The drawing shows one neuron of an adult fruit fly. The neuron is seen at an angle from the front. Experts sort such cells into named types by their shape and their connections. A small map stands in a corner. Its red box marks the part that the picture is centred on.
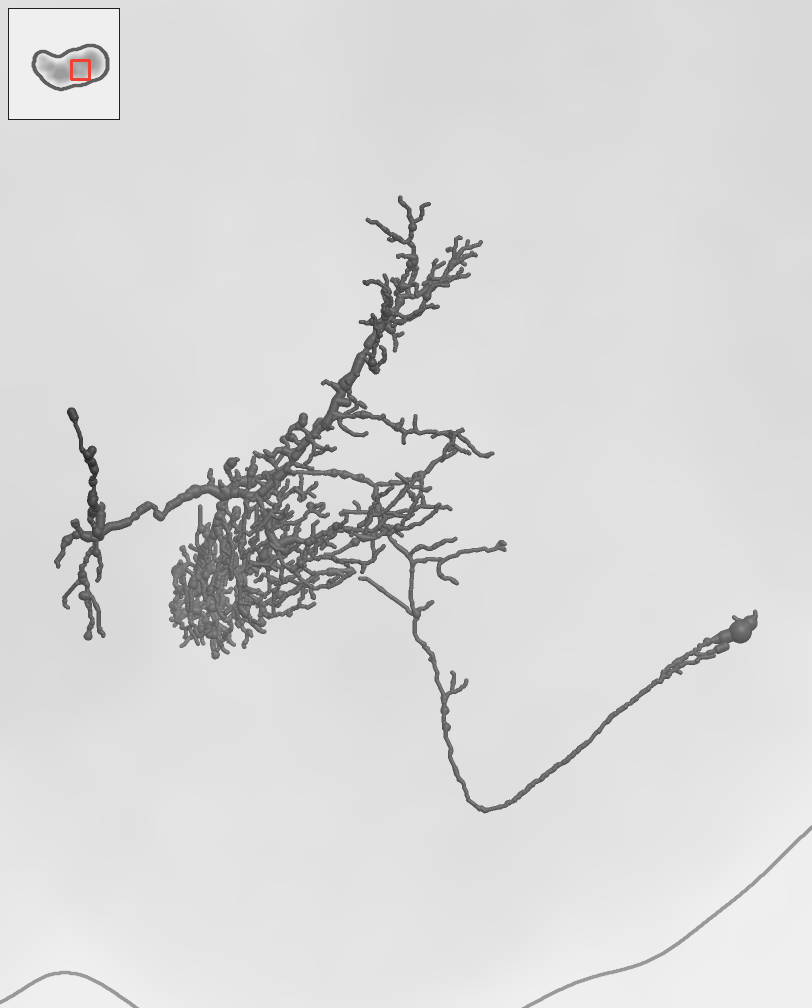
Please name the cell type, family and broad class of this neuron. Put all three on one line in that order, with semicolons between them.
GNG327; hemilineage LB6; central-brain intrinsic neuron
